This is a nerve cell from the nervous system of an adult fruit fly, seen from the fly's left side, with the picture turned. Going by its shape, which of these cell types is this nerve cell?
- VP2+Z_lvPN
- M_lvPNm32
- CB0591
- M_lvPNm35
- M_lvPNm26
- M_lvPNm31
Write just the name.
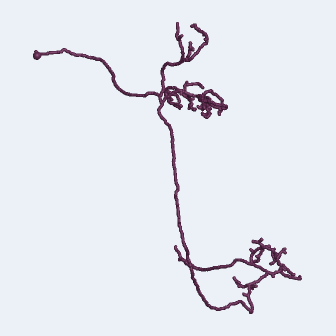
M_lvPNm32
